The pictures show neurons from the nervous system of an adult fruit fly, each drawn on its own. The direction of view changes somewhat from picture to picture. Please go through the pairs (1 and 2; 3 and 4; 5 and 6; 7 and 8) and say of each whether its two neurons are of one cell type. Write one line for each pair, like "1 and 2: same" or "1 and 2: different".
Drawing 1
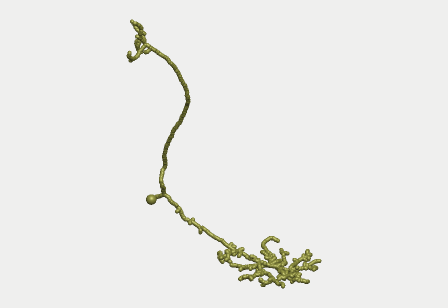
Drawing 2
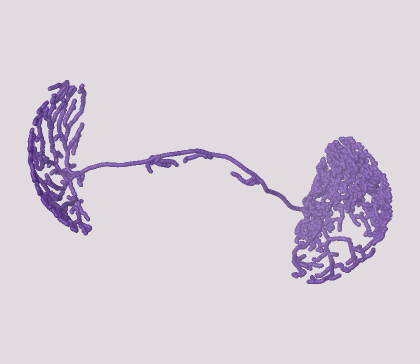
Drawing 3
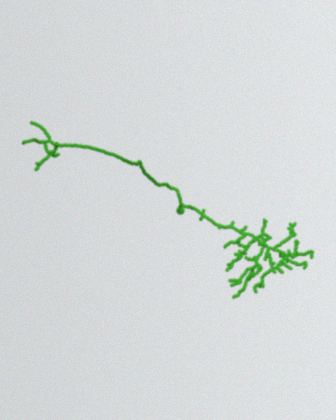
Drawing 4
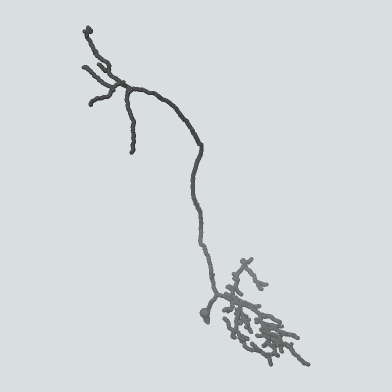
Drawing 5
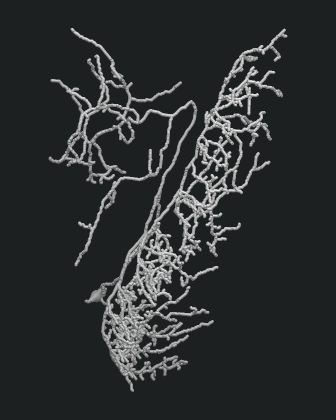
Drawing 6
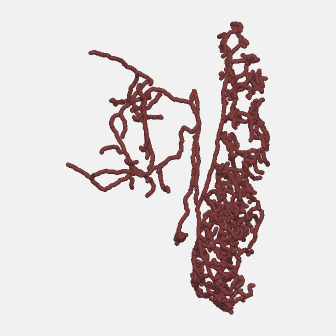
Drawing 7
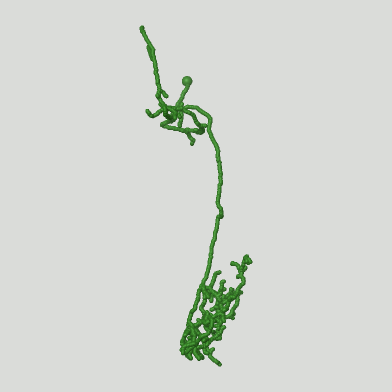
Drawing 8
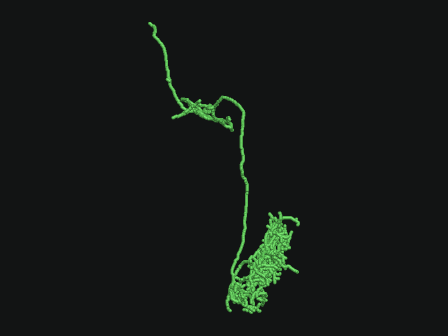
1 and 2: different
3 and 4: same
5 and 6: same
7 and 8: same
